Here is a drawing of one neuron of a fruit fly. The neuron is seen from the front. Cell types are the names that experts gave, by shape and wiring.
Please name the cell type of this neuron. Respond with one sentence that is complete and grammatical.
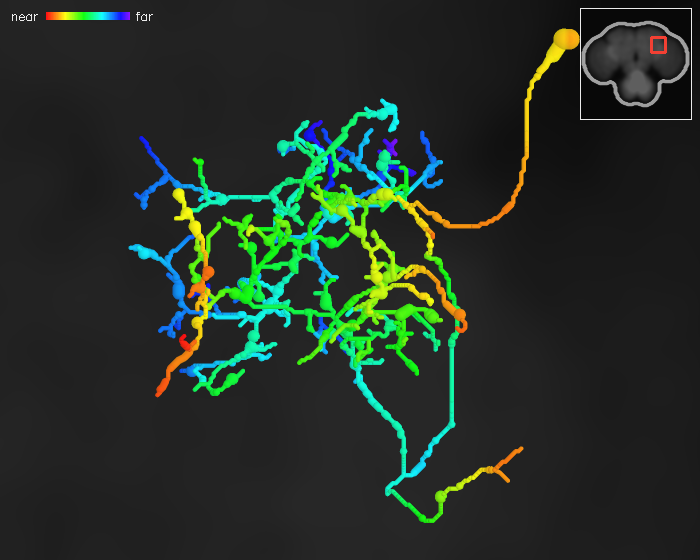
It is PVLP001 that names the cell type of this neuron.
